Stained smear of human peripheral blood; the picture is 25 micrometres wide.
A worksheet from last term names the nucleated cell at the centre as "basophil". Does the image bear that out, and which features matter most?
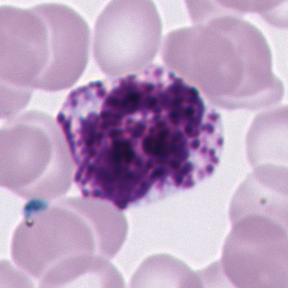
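Let's go through it feature by feature, starting with the granules: the cell is filled with many coarse dark purple granules.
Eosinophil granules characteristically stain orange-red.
Dark purple granules therefore go against eosinophil. Next, the nucleus: the granules lie over it as well as over the cytoplasm and hide its edge.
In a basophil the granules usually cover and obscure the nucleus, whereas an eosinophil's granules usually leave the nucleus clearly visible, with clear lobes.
This feature goes with basophil. Between the granules the cytoplasm is very pale, almost colourless, and the dark purple nucleus fills most of the cell without visible nucleoli. The cell measures about 15 by 13 micrometres. Taken together, the name basophil fits.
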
